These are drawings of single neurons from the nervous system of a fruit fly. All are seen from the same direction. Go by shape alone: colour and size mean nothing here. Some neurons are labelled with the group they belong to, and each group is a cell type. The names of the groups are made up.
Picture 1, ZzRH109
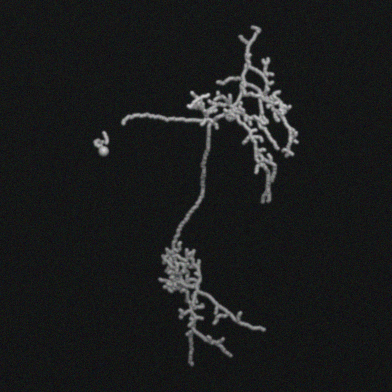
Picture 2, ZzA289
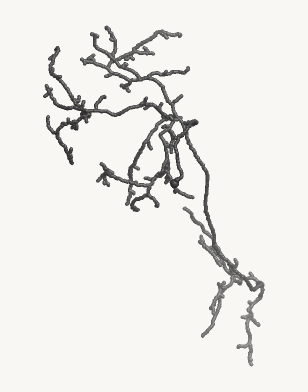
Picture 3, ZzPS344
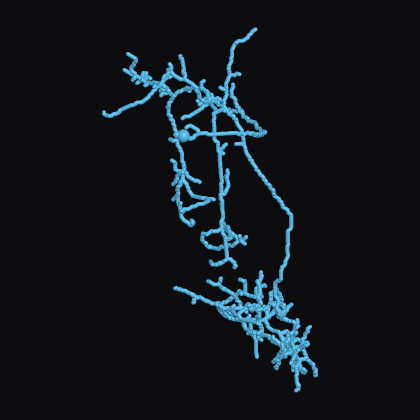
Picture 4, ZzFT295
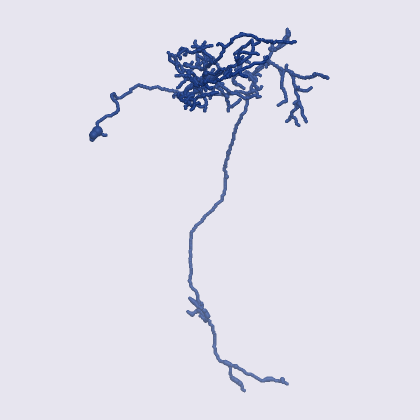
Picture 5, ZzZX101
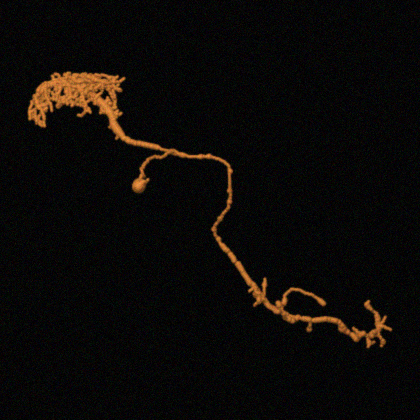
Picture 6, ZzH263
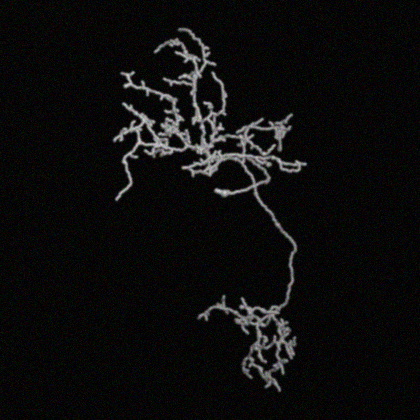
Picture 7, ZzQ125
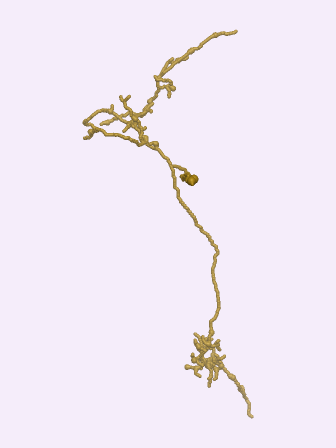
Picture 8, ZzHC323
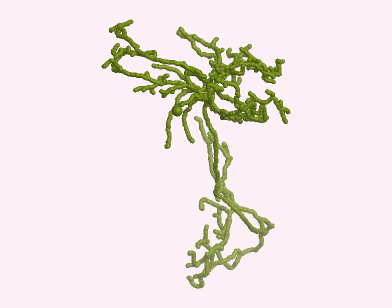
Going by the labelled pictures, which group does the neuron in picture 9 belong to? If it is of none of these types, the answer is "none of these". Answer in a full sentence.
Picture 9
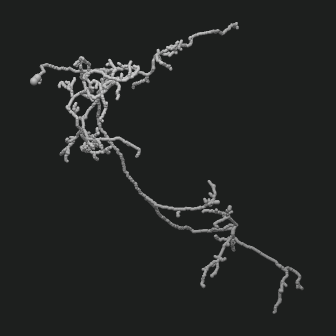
It belongs to ZzA289.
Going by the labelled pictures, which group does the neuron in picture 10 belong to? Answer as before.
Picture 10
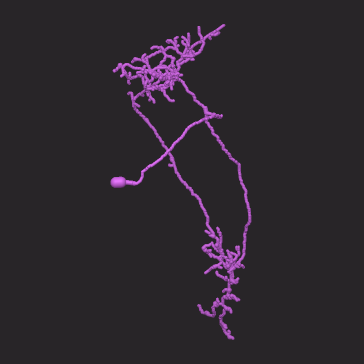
It belongs to ZzRH109.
